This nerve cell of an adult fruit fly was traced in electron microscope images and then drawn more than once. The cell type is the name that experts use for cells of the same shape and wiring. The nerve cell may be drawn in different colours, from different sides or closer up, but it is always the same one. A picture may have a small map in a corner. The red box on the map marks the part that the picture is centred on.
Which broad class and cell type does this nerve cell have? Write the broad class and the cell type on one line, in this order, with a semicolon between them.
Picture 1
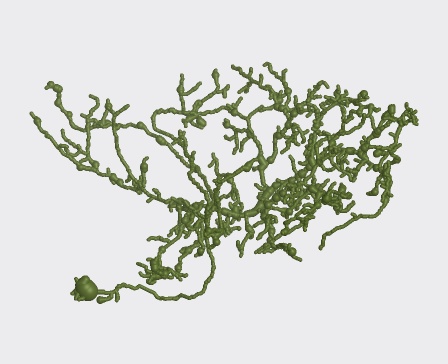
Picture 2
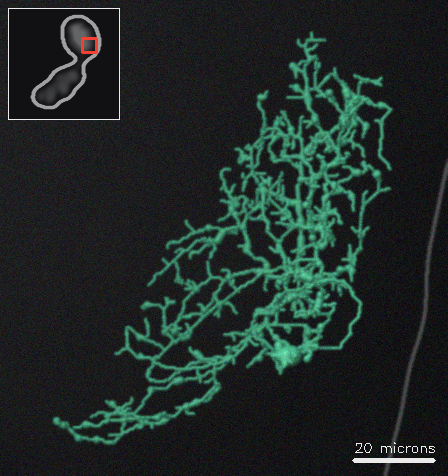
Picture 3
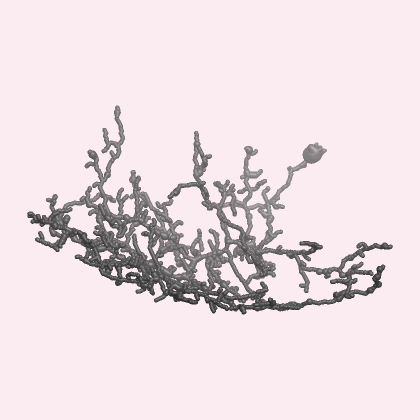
central-brain intrinsic neuron; GNG216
